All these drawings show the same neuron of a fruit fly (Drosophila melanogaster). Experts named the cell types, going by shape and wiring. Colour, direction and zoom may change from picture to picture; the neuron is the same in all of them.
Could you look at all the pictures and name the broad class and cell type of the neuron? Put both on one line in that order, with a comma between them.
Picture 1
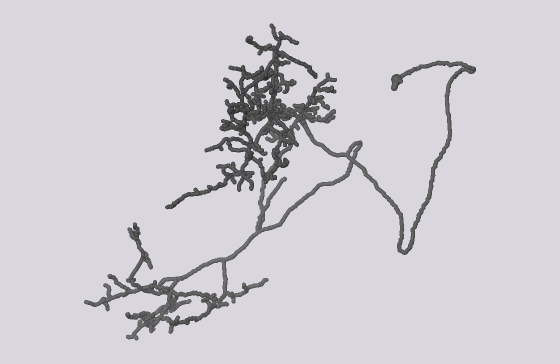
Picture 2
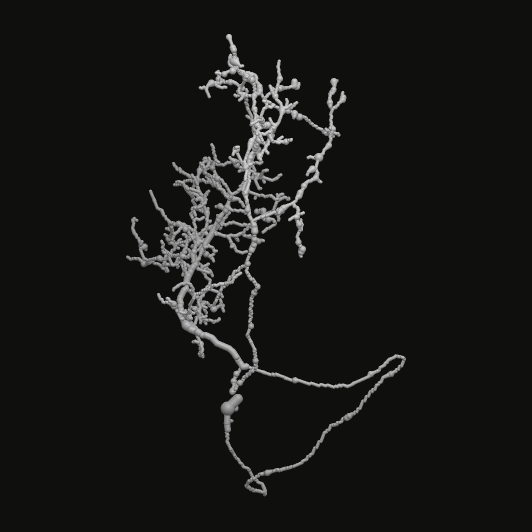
central-brain intrinsic neuron, VES107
